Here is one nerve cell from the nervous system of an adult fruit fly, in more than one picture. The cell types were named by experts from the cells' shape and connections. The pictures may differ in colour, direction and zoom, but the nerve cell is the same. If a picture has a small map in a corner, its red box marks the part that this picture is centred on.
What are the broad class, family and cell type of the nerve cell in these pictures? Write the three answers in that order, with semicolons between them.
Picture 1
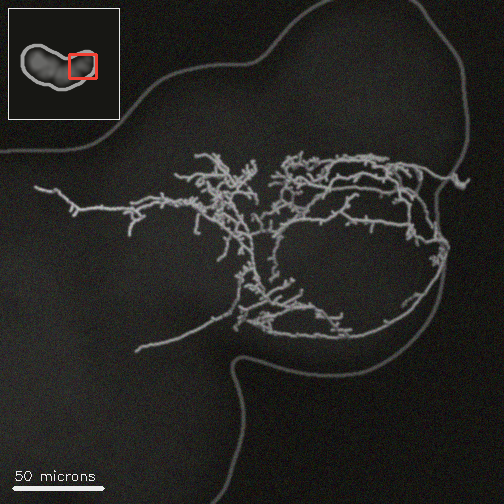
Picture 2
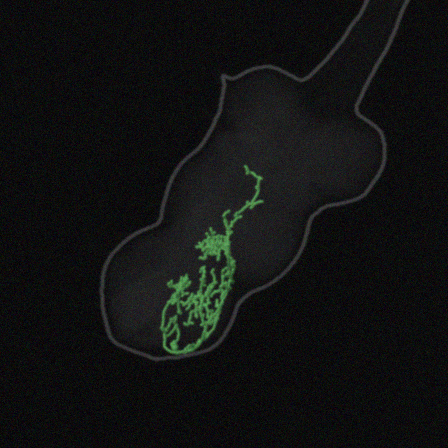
nerve-cord intrinsic neuron; hemilineage 19A; IN19A049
